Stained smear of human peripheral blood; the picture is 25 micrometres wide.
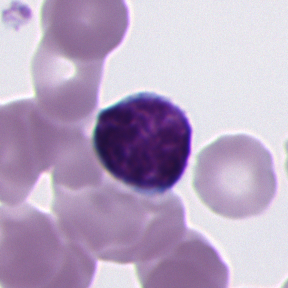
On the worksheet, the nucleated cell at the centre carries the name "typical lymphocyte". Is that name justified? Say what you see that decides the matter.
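Red cells touch this cell along its left side and lower edge, and its outline is smooth, without surface projections. Its nucleus is round, about 8 micrometres across, and takes up almost the whole cell, leaving only a very thin rim of cytoplasm. The chromatin is dark purple and condensed into coarse clumps, and no nucleolus can be seen. The cytoplasm shows no granules.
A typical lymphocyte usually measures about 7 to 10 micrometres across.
A nucleus of about 8 micrometres that fills almost the whole cell agrees with that range, which speaks for typical lymphocyte.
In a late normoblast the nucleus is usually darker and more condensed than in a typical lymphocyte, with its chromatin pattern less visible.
Here the coarse clumps of chromatin can still be made out, which speaks against normoblast.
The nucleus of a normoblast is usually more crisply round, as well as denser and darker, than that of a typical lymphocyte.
The round nuclear outline alone would therefore fit both names. The name typical lymphocyte fits this cell.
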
